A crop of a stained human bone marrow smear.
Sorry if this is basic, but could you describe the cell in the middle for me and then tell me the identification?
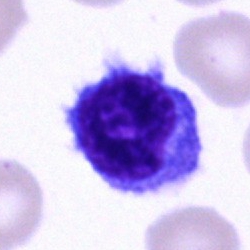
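The border is ragged, set with many small fine projections instead of a smooth edge, the longest standing out along the top. Most of the cell is taken up by the nucleus, whose dark purple chromatin is clumped with paler patches between. This is a lymphocyte.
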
